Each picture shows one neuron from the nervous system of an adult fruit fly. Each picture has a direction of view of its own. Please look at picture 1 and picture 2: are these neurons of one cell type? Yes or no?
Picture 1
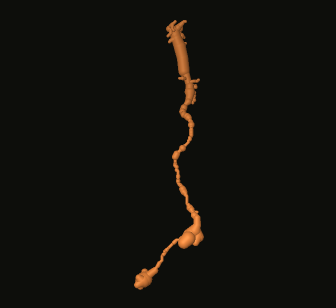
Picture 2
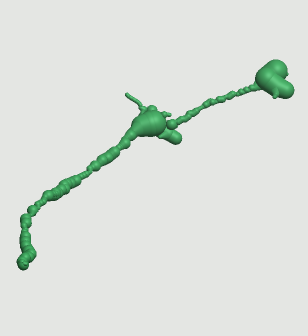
yes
